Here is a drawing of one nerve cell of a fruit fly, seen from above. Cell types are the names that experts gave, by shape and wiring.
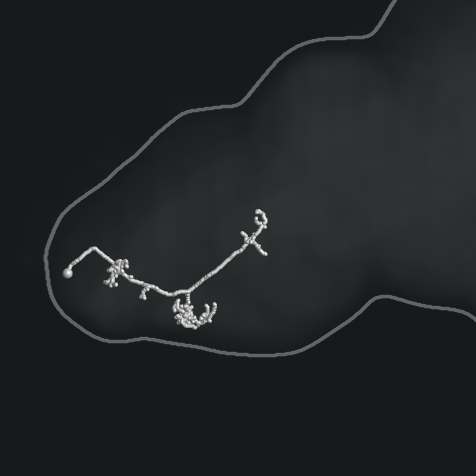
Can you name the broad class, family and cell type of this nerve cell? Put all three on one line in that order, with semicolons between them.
optic-lobe intrinsic neuron; TmY; TmY4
